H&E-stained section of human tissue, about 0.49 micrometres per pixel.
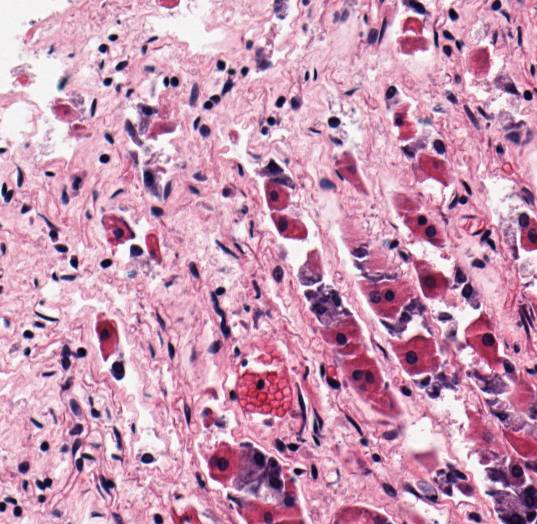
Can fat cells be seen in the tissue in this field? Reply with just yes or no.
No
